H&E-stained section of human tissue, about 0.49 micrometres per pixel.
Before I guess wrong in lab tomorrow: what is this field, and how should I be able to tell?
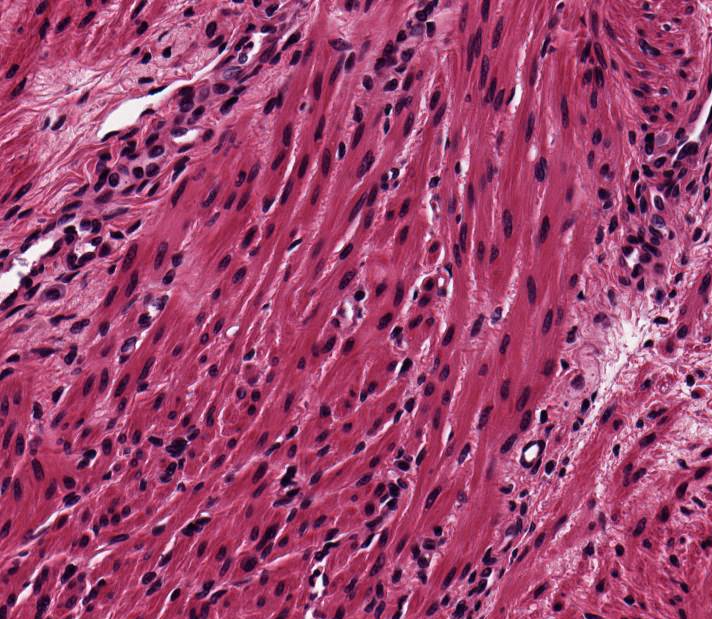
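The field is smooth muscle. Point one: the spindle cells have abundant, strongly pink cytoplasm drawn out along their length. Point two: nuclear long axes lie parallel to their fascicle. Point three: no epithelium or glands are present.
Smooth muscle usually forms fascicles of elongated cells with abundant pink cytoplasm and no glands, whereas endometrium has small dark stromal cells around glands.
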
